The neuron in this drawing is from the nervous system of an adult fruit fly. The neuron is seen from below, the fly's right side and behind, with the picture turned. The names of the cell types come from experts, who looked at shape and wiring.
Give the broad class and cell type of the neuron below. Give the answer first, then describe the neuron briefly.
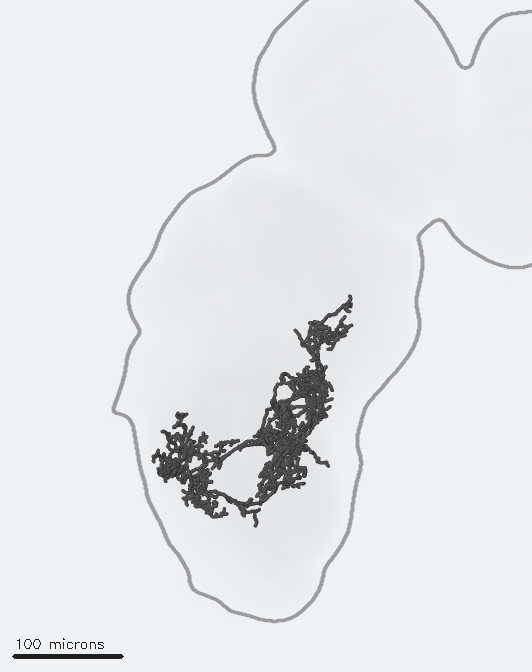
This is a central-brain intrinsic neuron. It is of cell type CL109. From top to bottom in the picture it spans about 200 microns. As drawn here it is about as wide as it is tall.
